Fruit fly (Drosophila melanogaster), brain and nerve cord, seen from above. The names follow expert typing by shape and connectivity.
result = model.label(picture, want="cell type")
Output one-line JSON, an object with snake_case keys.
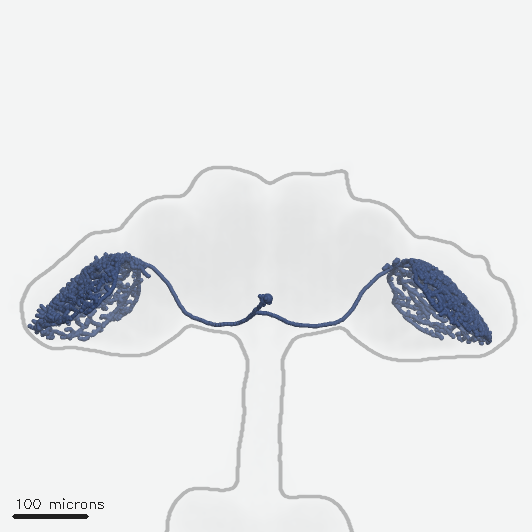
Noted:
{"cell_type": "MeVPMe13"}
